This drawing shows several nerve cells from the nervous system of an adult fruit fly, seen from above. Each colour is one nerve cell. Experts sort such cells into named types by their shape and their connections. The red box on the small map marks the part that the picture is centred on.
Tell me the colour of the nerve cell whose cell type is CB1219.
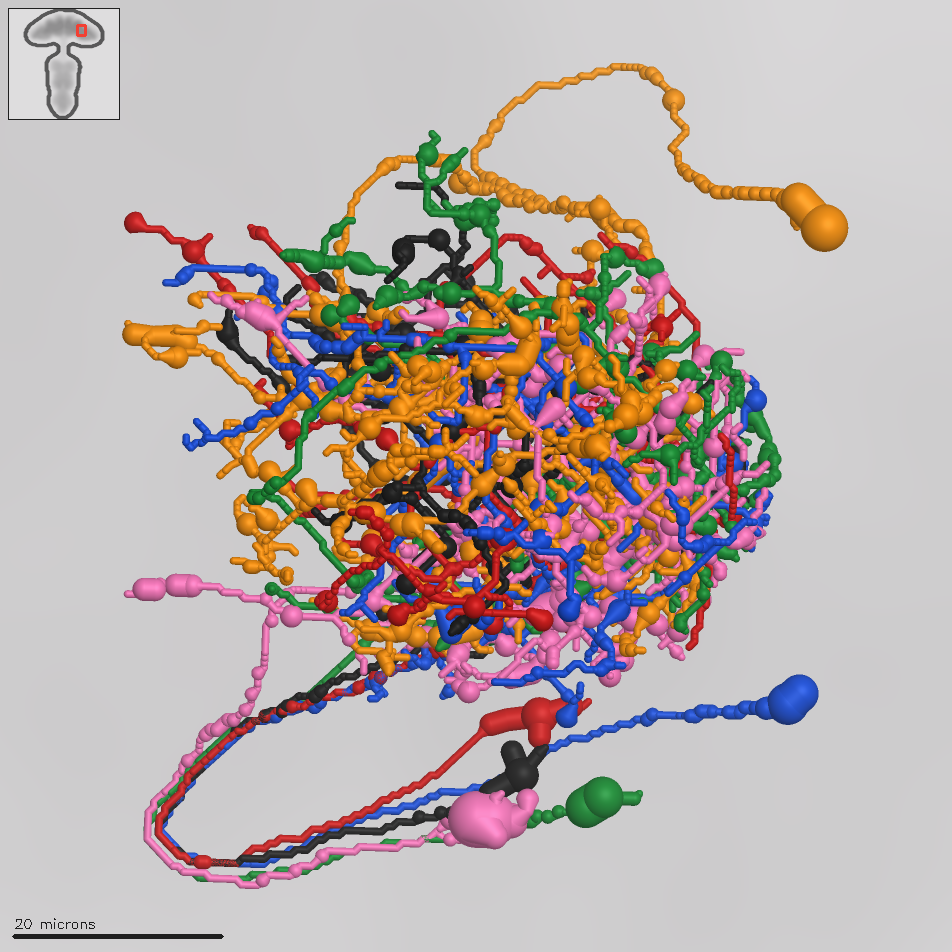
black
